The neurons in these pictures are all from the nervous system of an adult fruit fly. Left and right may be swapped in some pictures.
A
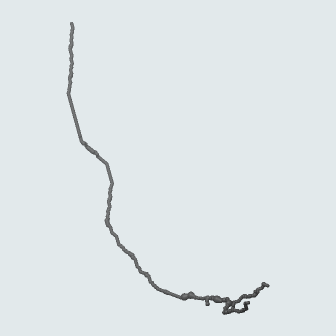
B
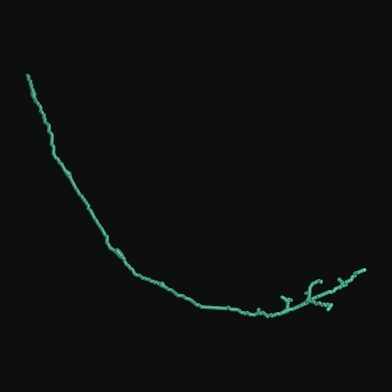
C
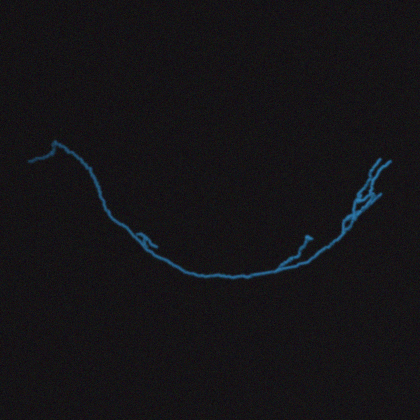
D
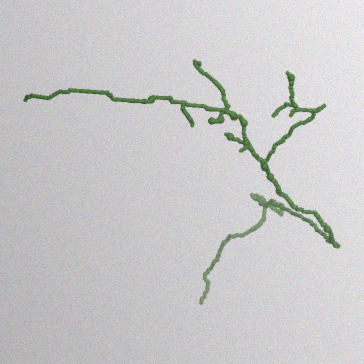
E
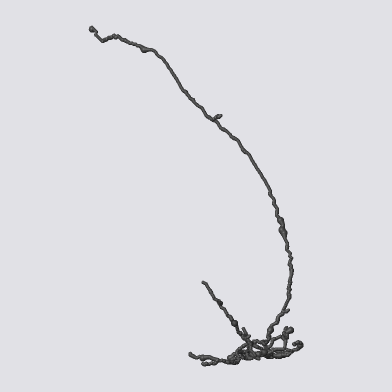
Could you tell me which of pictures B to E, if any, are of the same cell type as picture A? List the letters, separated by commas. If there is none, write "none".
B, C, E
